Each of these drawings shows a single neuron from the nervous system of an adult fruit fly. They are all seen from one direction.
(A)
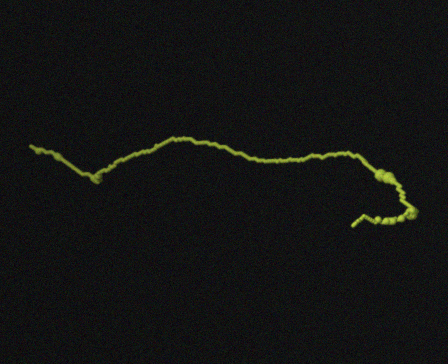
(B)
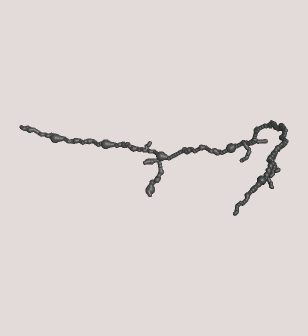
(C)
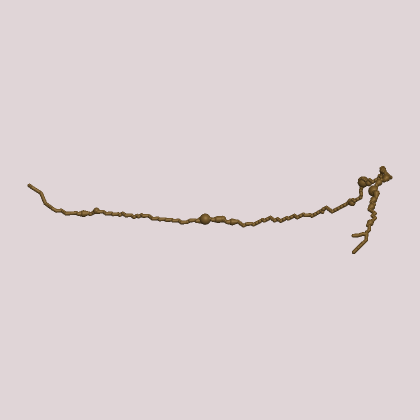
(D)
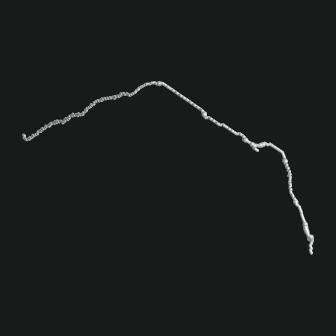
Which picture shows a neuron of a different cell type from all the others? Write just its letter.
B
